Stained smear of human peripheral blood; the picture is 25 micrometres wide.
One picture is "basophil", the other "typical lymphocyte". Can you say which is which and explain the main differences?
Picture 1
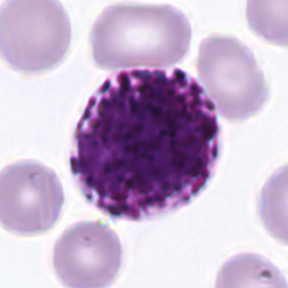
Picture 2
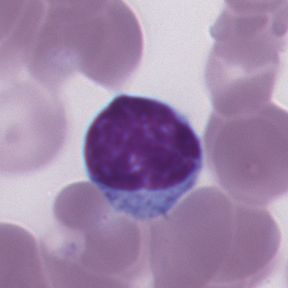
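Picture 1 is the basophil; picture 2 is the typical lymphocyte. Coarse dark purple granules pack the basophil out to its edge, which is bumpy where they bulge at the margin.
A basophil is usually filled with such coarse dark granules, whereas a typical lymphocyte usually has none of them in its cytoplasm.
The granules of the lymphocyte are fine and reddish-purple, scattered in cytoplasm lying mostly as a crescent below the nucleus. Its nucleus is rounded, not lobed, about 10 by 8 micrometres, and fills about 70% of a cell about 11 micrometres across; in the basophil the outline of the nucleus cannot be made out beneath the granules.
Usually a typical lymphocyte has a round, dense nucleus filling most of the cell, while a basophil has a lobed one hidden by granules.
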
